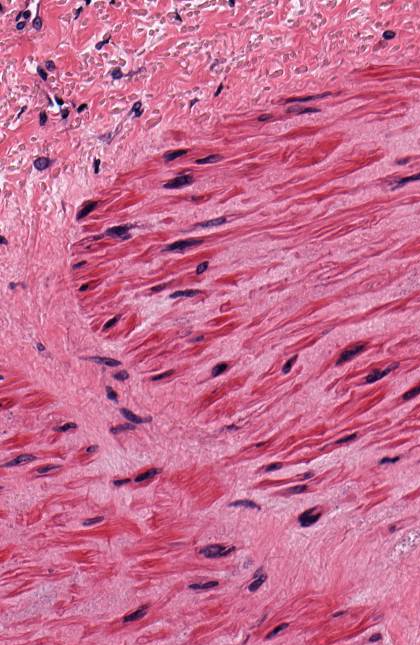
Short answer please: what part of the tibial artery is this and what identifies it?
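This is the tunica media. Most of the field consists of bundles of spindle-shaped cells packed side by side and running obliquely. Their nuclei are elongated and dark, with blunt, rounded ends.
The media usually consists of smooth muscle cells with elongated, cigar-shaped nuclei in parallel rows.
Narrow bands of paler pink fibrillar tissue separate the bundles.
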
